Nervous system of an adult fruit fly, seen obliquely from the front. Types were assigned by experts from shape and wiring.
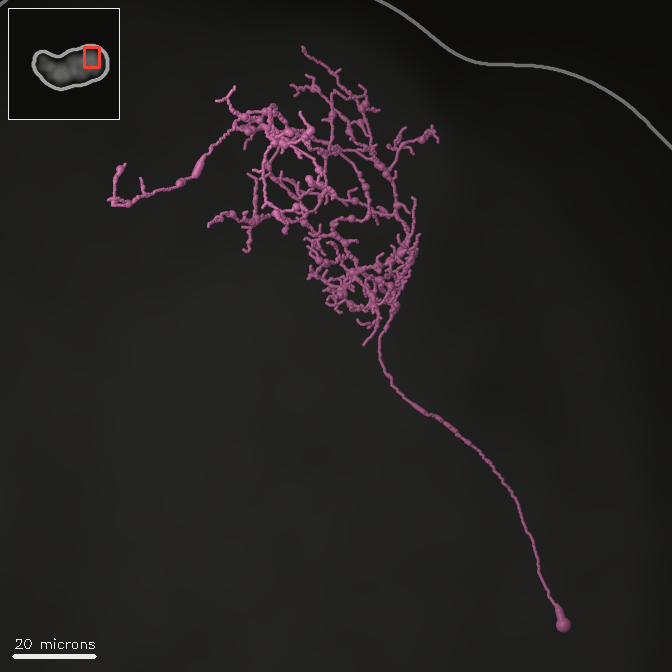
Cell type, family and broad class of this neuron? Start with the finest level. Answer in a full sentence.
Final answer: Type LHAV2k9 of hemilineage LHa2, a central-brain intrinsic neuron.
